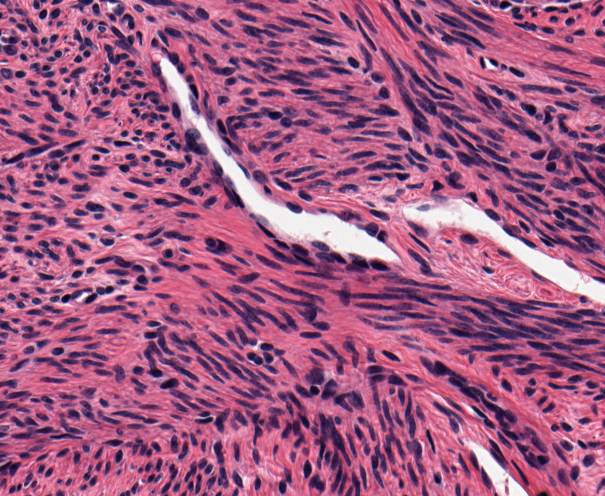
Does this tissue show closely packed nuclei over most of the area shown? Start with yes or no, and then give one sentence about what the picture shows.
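Yes. The spindle cells are closely packed with little intervening stroma between them.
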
